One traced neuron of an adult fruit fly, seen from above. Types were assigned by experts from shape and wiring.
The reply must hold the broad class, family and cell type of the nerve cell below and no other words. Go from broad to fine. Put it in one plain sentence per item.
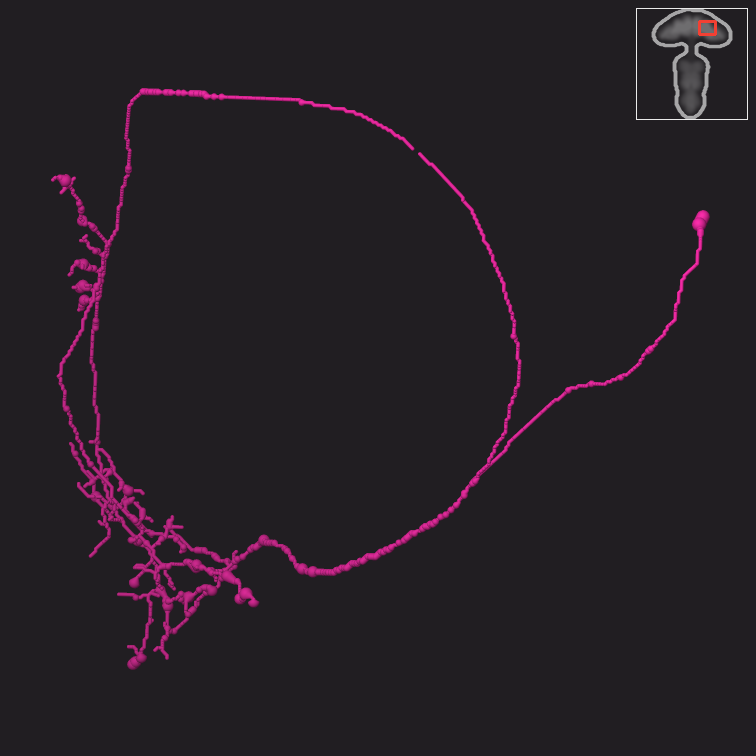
A central-brain intrinsic neuron of hemilineage SLPa&l1_lateral, type WED039.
